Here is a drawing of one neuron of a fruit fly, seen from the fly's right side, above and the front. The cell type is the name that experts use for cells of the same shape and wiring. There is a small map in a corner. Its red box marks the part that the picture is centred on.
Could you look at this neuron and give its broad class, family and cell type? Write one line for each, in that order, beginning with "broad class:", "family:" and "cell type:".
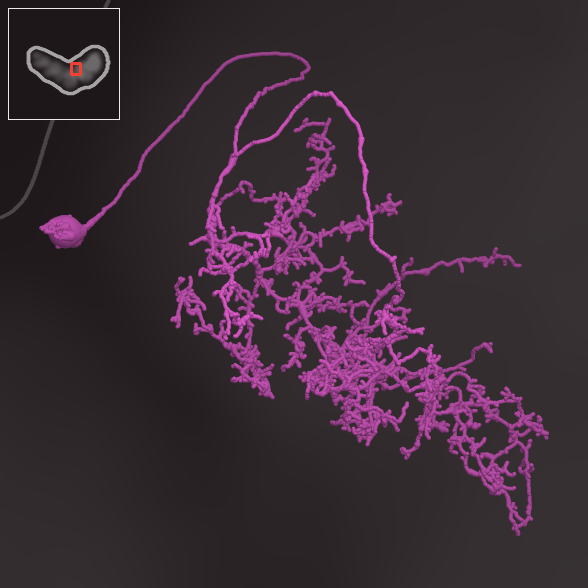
broad class: central-brain intrinsic neuron
family: hemilineage LHp1
cell type: LHPV4a1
